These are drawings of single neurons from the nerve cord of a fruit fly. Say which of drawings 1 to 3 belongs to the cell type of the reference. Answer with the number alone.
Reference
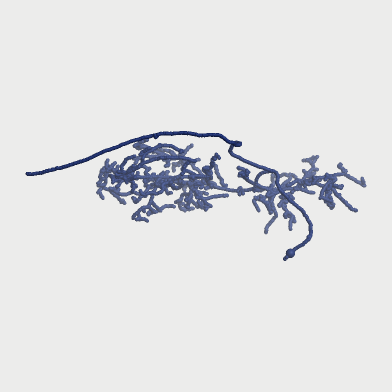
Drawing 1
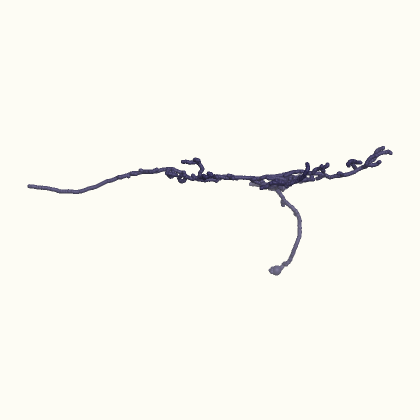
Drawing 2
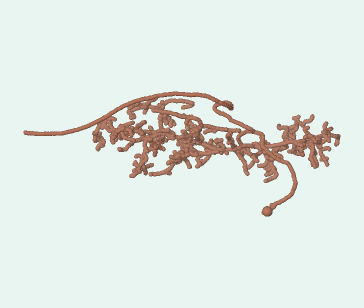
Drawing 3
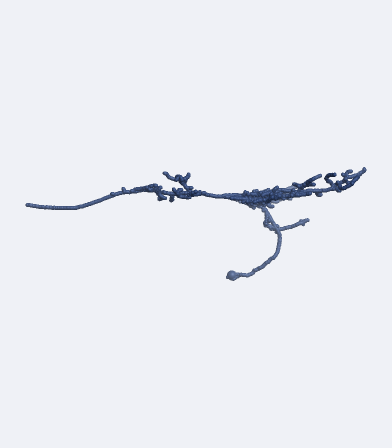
2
